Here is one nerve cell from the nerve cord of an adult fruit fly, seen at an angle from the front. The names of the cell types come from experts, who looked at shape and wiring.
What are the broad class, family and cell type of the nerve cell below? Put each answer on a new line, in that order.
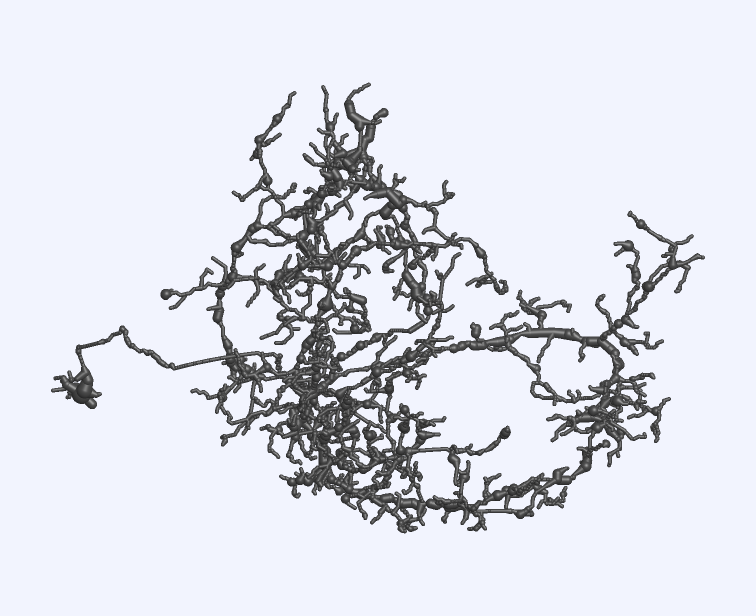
nerve-cord intrinsic neuron
hemilineage 14A
IN14A010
